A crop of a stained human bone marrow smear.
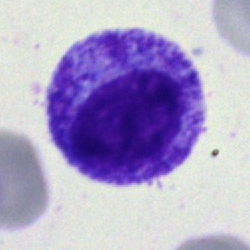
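Myelocyte, the central cell in a stained bone marrow smear. The round cell has cytoplasm packed with coarse dark purple granules, forming a band wider above the nucleus than below it. A paler bluish crescent follows the upper edge of the nucleus.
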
